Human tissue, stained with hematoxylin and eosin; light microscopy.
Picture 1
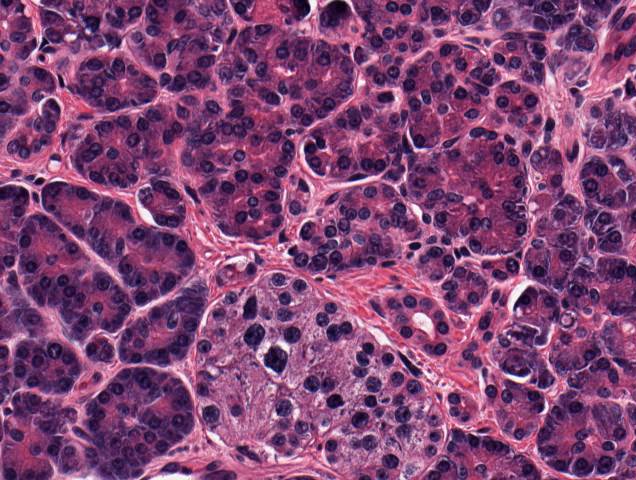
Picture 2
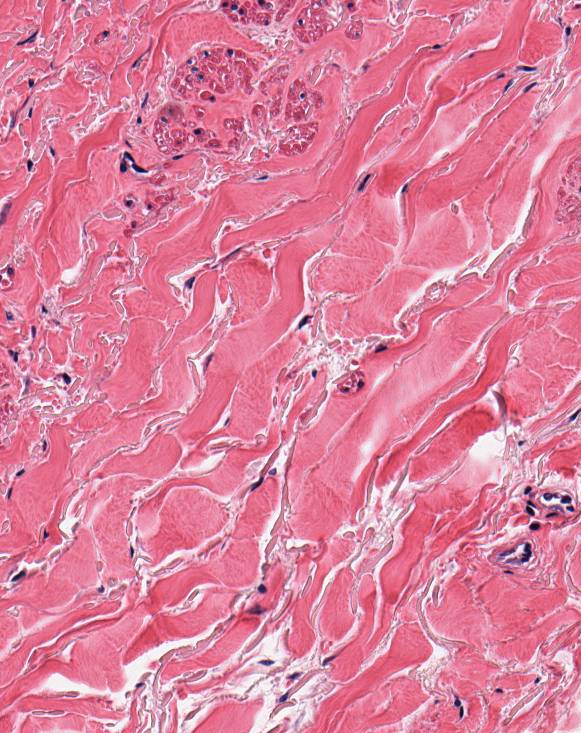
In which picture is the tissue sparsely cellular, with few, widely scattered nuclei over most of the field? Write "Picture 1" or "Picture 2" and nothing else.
Picture 2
